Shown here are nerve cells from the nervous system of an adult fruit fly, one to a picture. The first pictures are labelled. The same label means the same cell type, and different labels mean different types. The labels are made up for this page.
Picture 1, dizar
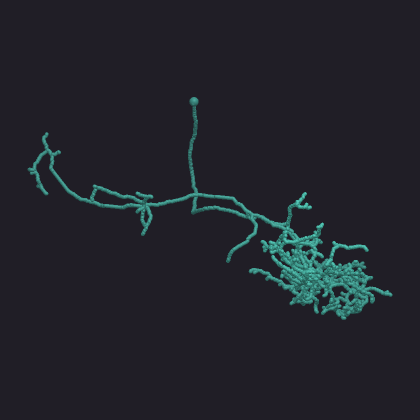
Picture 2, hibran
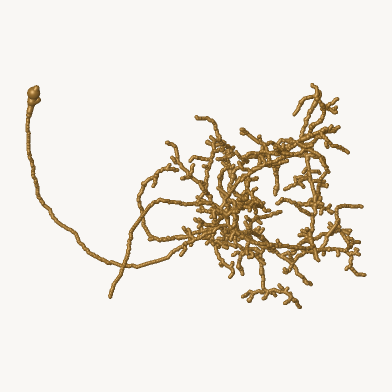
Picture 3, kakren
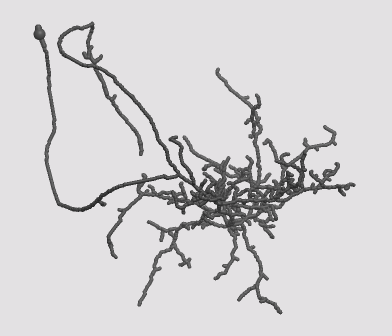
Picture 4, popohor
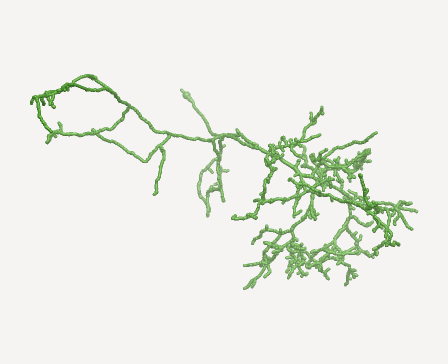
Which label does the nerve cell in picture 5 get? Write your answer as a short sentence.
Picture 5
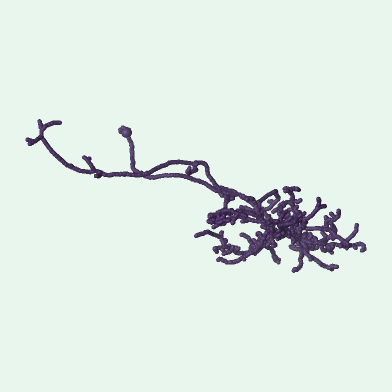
It belongs to dizar.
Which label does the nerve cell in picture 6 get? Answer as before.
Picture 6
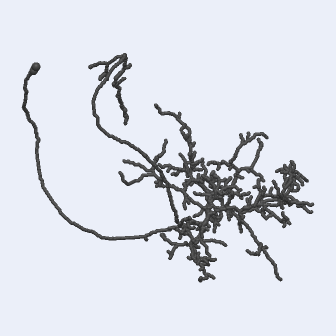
It belongs to kakren.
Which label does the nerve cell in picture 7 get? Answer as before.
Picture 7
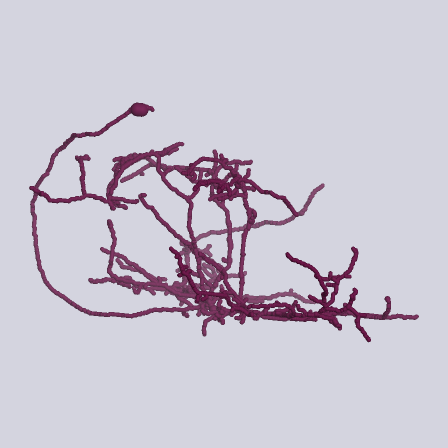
It belongs to hibran.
